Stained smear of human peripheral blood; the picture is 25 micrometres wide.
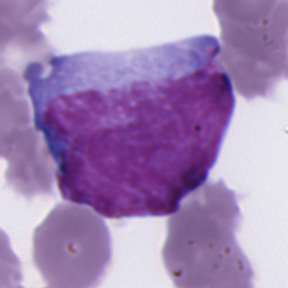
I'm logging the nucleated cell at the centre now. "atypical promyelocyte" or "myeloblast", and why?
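The answer is myeloblast. The deciding feature is the cytoplasm, in which no granules can be seen.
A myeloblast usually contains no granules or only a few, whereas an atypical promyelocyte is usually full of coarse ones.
Granule-free cytoplasm therefore matches myeloblast and sets the cell apart from atypical promyelocyte. The cell measures about 19 micrometres across, and its outline is angular, with fairly straight sides rather than a round contour. The nucleus fills about 70% of the cell's area and lies in the lower part, with the cytoplasm mainly above it. A small clear notch sits at the upper left edge of the cytoplasm.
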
